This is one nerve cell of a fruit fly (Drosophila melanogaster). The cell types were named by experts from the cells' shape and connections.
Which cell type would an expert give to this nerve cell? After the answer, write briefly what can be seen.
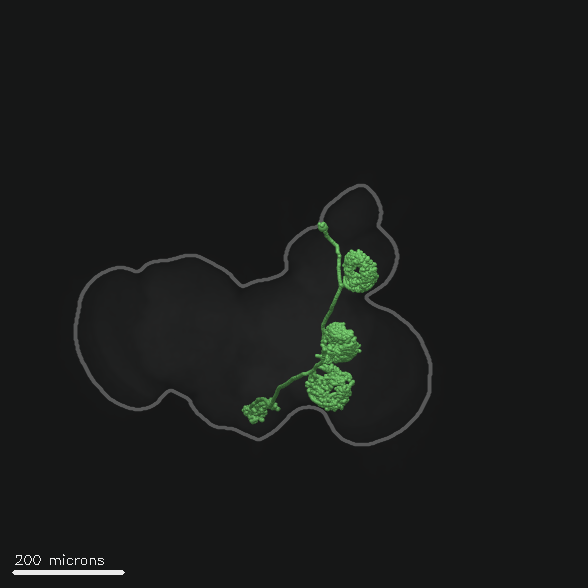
It is of cell type AN05B009. This is an ascending neuron. Its cell body lies in the middle of the picture. By the scale bar it is about 350 microns tall in this view.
